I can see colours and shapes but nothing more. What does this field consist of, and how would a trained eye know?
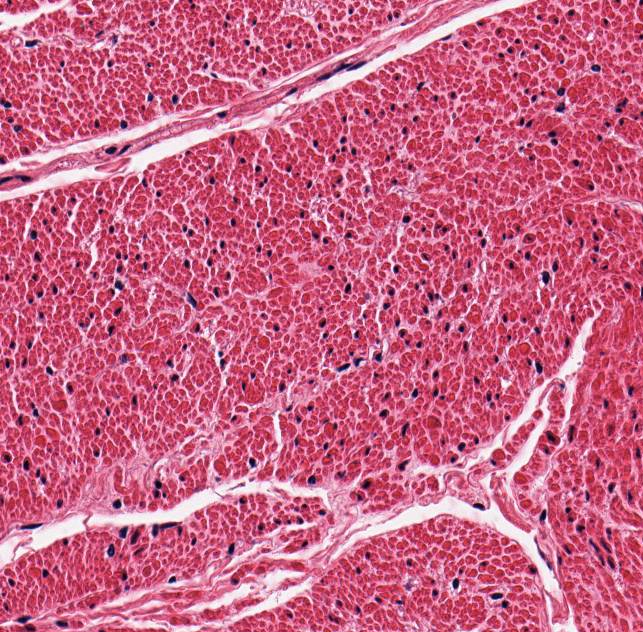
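Smooth muscle, in bundles cut mostly in cross section, occupies the whole field. Within the bundles, small, closely packed, polygonal pink profiles are separated only by thin pale wisps of connective tissue, whereas loose connective tissue would show sparse fibroblasts among loosely arranged, paler collagen fibres.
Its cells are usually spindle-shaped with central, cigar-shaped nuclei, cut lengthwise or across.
In the thin strip at the top left, elongated nuclei lie parallel to the strip.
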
